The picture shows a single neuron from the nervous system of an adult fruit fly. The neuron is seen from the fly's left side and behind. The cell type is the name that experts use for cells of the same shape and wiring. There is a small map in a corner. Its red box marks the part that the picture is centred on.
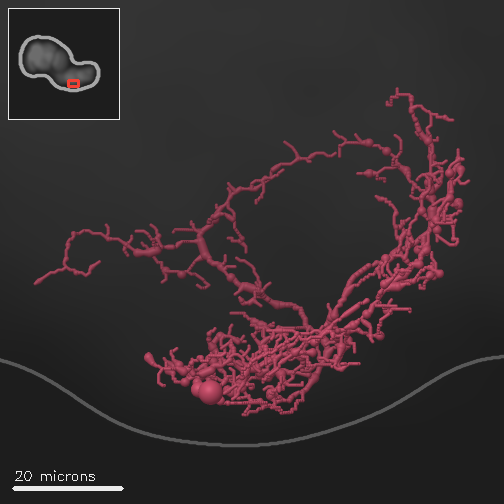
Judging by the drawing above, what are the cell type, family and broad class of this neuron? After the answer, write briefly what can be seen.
It is of cell type IN01B029. Its family is hemilineage 01B. Its broad class is nerve-cord intrinsic neuron. The cell body is at the bottom of the picture. By the scale bar it is about 80 microns wide in this view.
